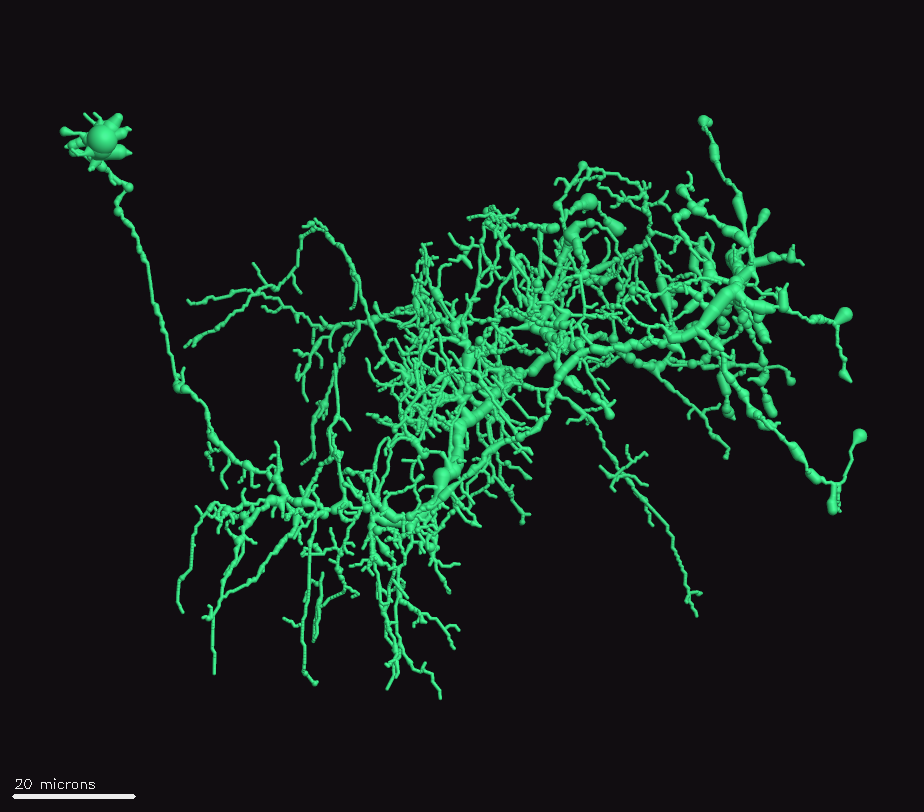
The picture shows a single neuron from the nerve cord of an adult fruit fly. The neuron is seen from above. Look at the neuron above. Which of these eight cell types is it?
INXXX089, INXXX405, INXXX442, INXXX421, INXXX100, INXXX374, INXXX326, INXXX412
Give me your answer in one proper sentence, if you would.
The type assigned to this neuron is INXXX089.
